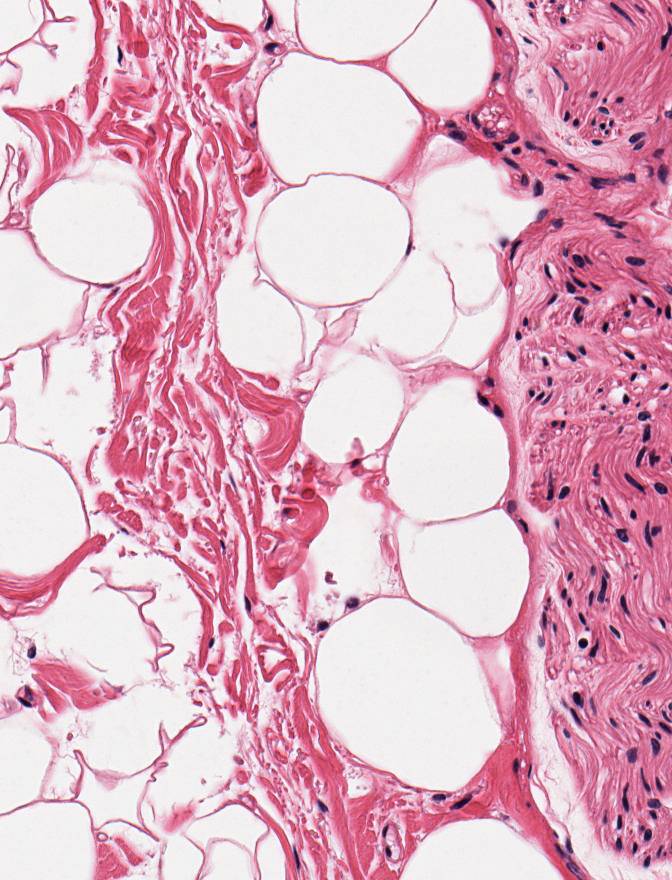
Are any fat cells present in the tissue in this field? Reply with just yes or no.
Yes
